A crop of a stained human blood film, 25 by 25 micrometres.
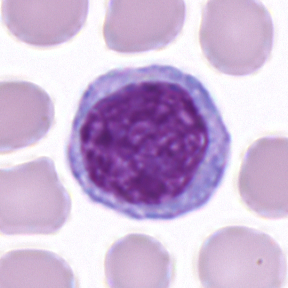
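Plasma cell, the central cell of this blood smear. Notice its roughly round outline with a few slightly flattened sides; the cell is about 14 micrometres across. The round nucleus, about 11 micrometres across and filling about 60% of the cell's area, sits near the middle with cytoplasm on all sides. Its chromatin is dark purple and clumped, with paler patches between. The cytoplasm is a deeper blue at its outer edge than beside the nucleus.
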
